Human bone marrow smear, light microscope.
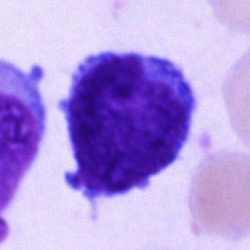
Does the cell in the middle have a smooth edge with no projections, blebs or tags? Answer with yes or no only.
No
